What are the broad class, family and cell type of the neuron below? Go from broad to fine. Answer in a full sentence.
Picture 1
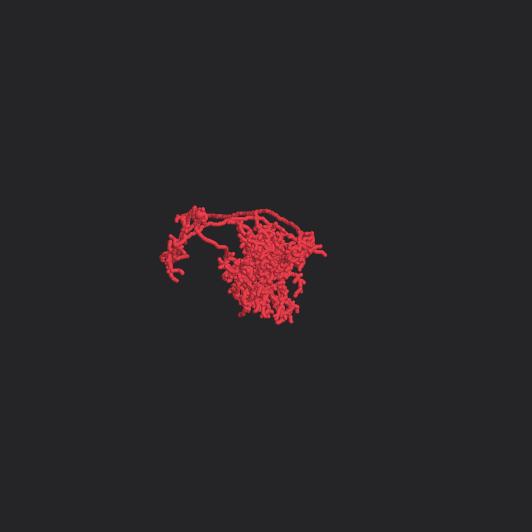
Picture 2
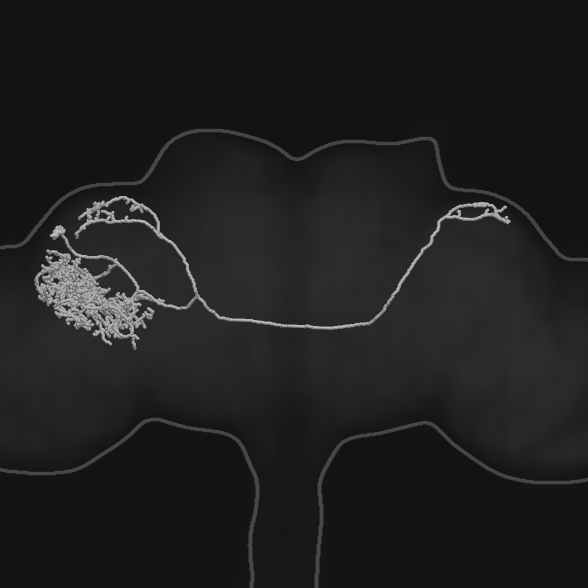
A central-brain intrinsic neuron of hemilineage VLPl2_medial, type PVLP014.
